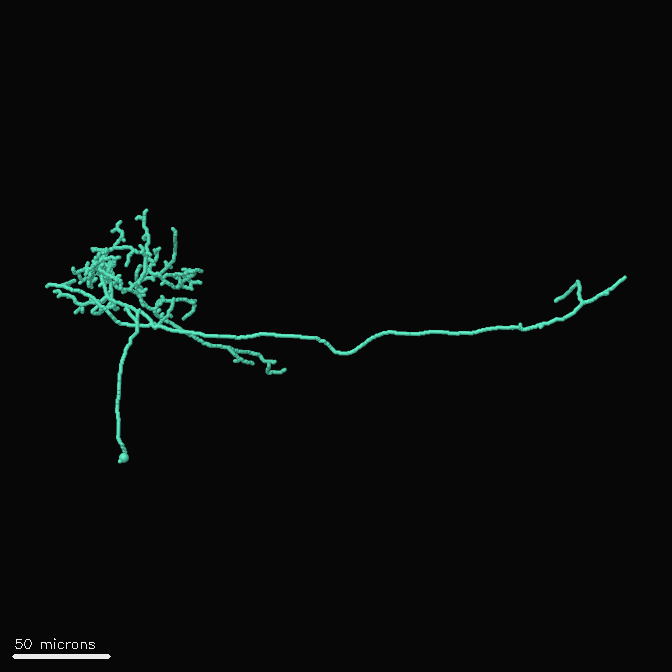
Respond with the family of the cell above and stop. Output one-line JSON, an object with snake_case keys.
{"family": "hemilineage VLPl&p2_posterior"}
